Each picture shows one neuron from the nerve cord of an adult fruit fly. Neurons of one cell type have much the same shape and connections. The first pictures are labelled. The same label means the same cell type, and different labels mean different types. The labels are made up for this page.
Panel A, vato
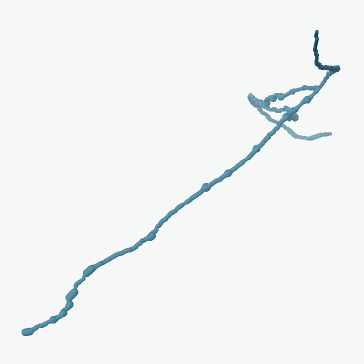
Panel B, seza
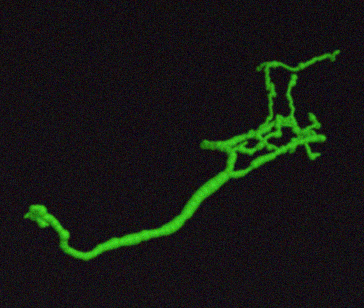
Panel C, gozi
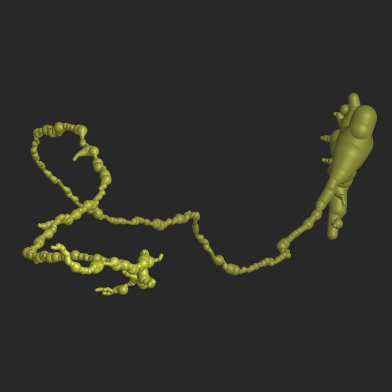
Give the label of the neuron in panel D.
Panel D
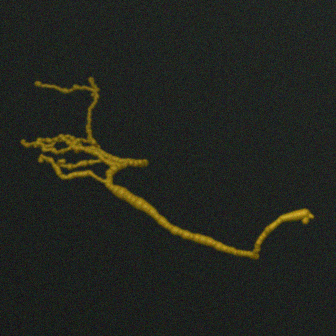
seza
